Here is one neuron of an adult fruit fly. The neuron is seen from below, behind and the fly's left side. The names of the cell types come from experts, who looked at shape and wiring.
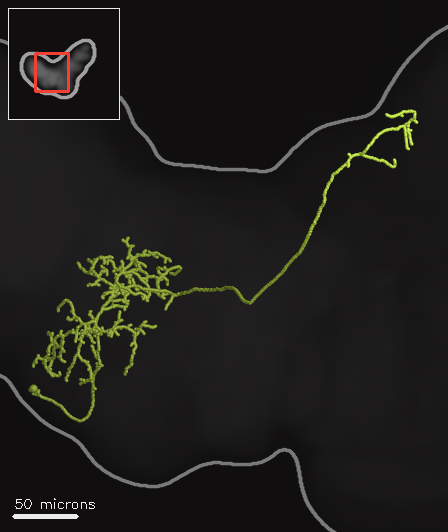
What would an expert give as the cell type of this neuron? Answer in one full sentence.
By type, the neuron is DNg12_a.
